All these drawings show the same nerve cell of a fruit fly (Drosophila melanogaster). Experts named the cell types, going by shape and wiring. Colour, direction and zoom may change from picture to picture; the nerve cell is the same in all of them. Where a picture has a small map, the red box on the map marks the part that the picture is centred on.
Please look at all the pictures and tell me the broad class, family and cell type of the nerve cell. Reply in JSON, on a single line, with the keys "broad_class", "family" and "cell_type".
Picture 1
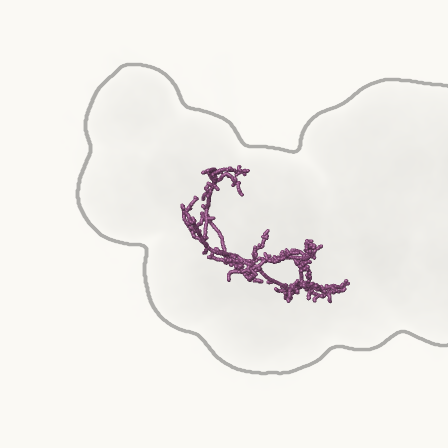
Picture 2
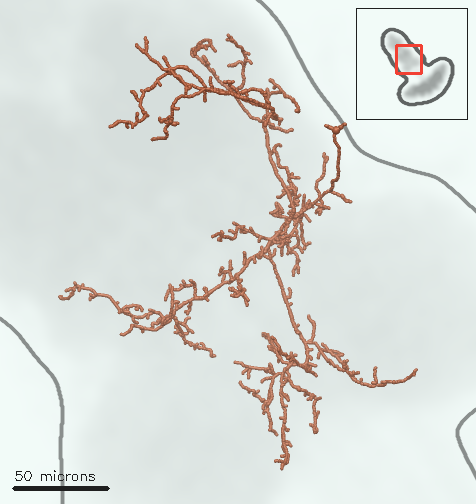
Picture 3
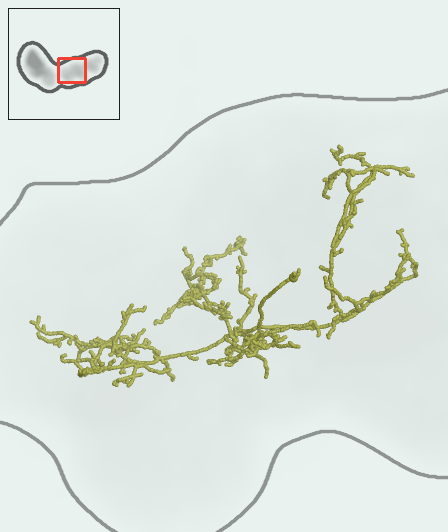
{"broad_class": "nerve-cord intrinsic neuron", "family": "hemilineage 11A", "cell_type": "IN11A006"}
